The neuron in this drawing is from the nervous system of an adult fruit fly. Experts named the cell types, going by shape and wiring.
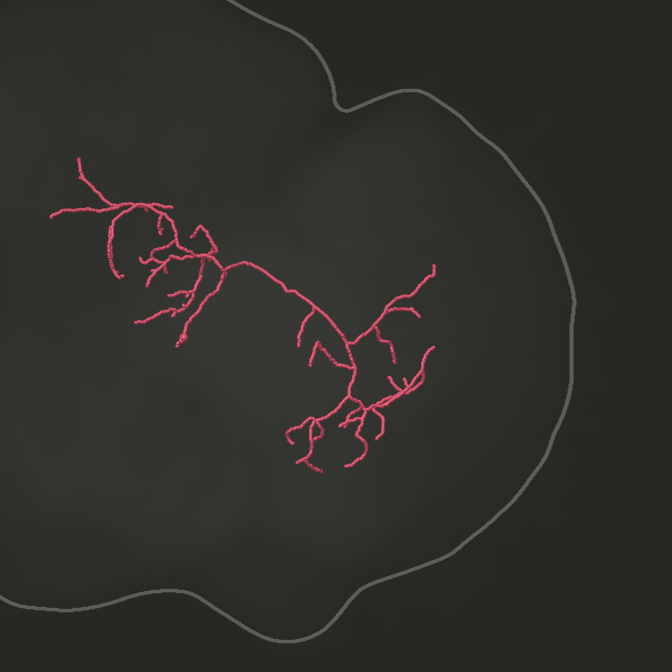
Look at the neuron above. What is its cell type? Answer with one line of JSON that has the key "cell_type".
{"cell_type": "LPT111"}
